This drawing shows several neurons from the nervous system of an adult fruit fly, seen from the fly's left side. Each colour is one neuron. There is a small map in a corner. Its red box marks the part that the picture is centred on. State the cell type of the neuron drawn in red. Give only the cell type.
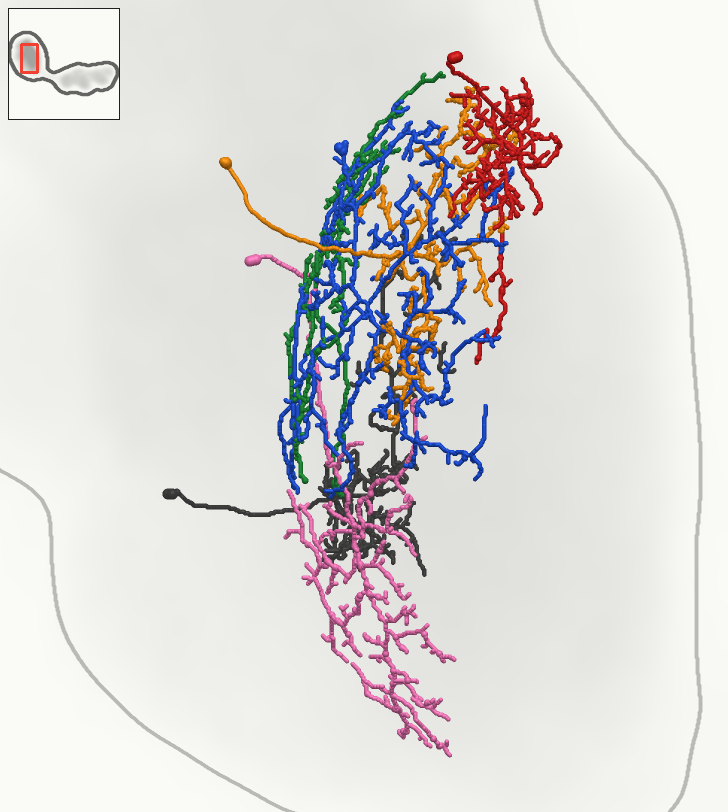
Cm6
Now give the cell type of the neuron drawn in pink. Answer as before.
Cm12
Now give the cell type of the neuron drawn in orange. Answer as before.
Cm16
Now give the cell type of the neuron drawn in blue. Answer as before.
Cm21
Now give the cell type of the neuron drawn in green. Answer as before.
Cm20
